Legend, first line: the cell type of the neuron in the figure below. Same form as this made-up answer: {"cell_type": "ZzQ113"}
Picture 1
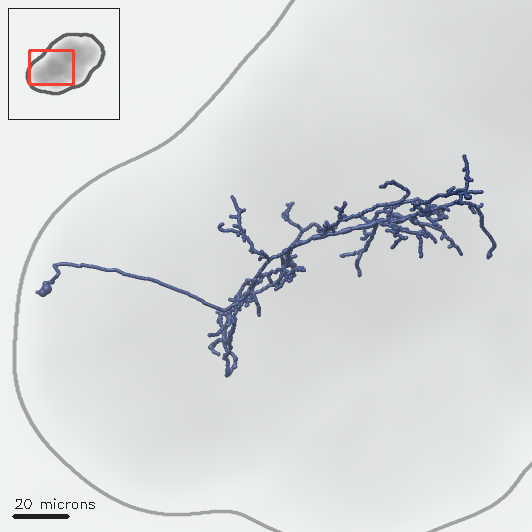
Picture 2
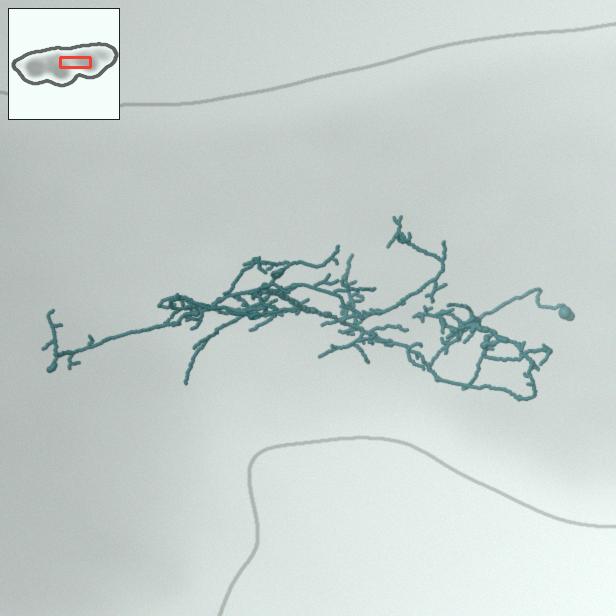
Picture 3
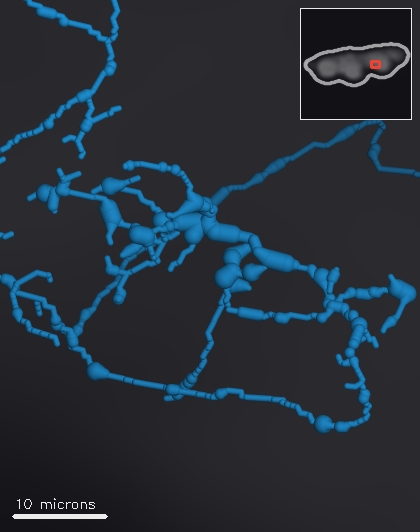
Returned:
{"cell_type": "IN09A055"}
